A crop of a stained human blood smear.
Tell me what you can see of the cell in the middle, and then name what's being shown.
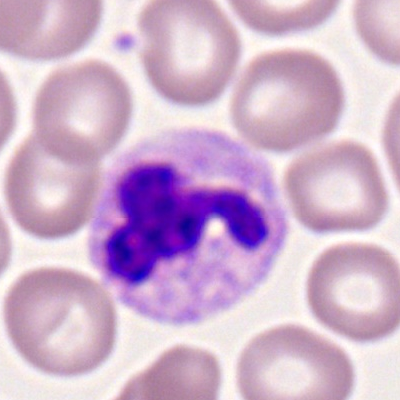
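Outline round, smooth. Nucleus divided into several connected lobes; no nucleoli seen. Cytoplasm with fine, faint lilac granules. Cell: segmented neutrophil.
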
